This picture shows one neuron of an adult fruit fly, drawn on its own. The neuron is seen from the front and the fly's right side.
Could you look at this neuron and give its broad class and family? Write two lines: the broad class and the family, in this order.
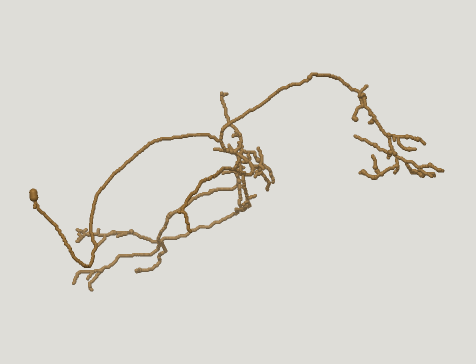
central-brain intrinsic neuron
hemilineage SIPa1_ventral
